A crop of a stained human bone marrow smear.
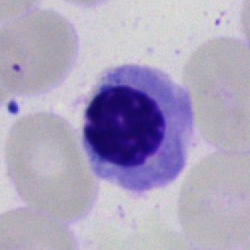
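Erythroblast in the middle of the field; you'll notice the outline is roughly round but slightly irregular and angular at the edges. Its nucleus sits off-centre toward the left, with dense dark purple chromatin showing a few small paler spots. No granules appear in the cytoplasm.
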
